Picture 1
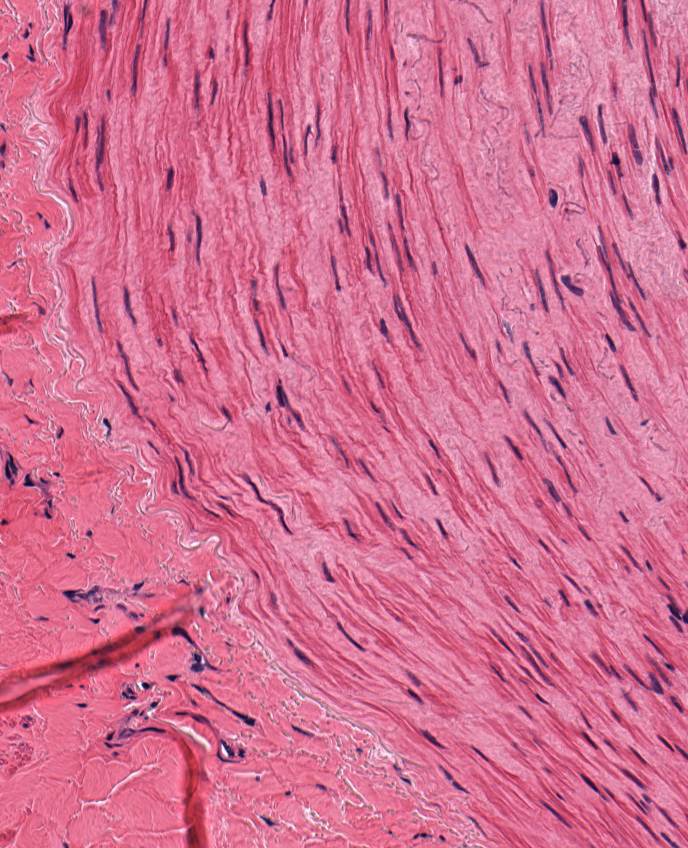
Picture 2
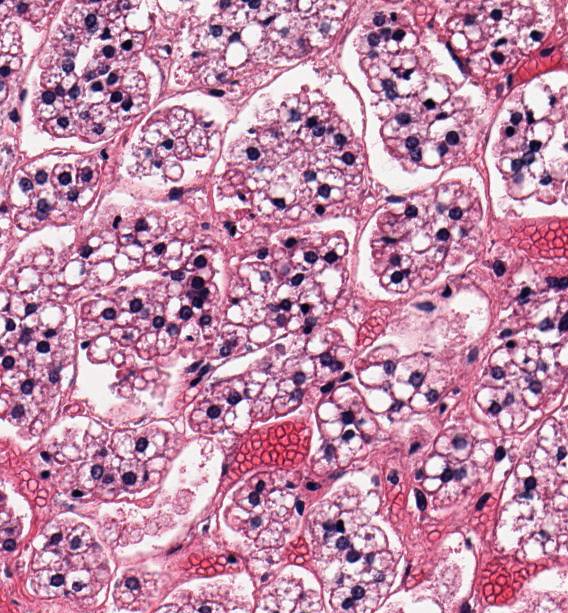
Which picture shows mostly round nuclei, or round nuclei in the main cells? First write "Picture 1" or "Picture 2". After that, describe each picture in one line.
Picture 2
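Picture 1: The nuclei within the bundle are elongated, dark purple and aligned with the fibres.
Picture 2: The nuclei of the nest cells are small, round and darkly stained.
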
